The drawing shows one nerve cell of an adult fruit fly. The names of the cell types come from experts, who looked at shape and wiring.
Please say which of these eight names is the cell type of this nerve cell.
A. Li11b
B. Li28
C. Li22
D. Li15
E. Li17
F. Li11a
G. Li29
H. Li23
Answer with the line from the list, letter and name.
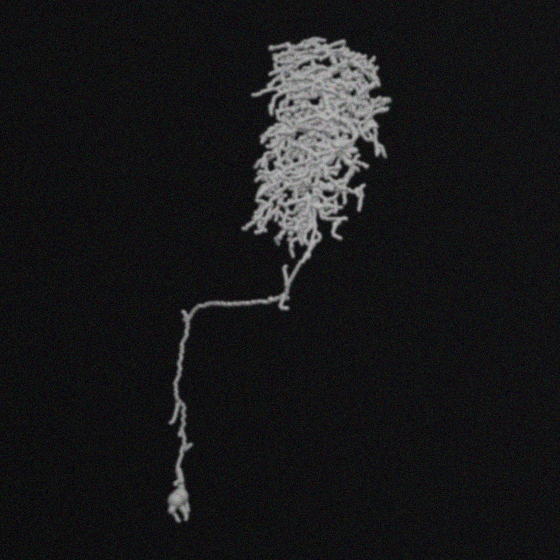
E. Li17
